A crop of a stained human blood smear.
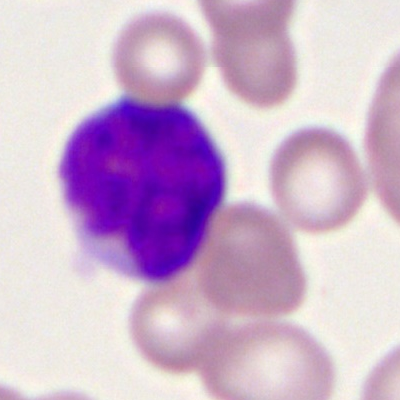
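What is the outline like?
Roughly round and slightly irregular.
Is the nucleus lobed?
No, it is a single unlobed mass.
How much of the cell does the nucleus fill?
Most of it, leaving only scant cytoplasm, visible as a pale blue rim at the lower left.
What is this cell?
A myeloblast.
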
